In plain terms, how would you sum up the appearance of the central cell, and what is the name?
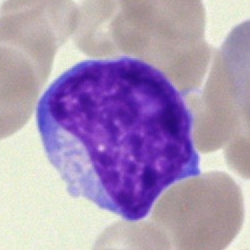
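Most of the cell is filled by the nucleus. Its chromatin is coarse and clumped, with paler gaps between the dark patches. The cytoplasm is widest at the lower left, and no distinct granules are seen in it. The cell is a blast.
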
